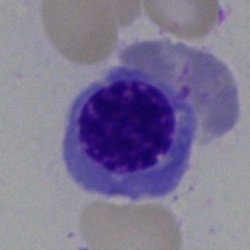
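Erythroblast in a stained bone marrow smear: a roughly round cell with a smooth edge. Its coarse chromatin gathers into dark clumps separated by lighter spaces, and a moderate rim of blue-stained cytoplasm is broadest below the nucleus.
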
